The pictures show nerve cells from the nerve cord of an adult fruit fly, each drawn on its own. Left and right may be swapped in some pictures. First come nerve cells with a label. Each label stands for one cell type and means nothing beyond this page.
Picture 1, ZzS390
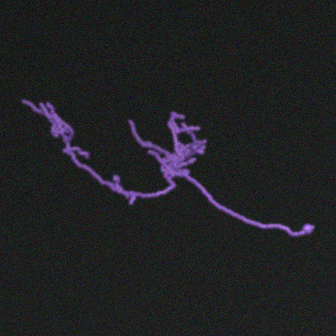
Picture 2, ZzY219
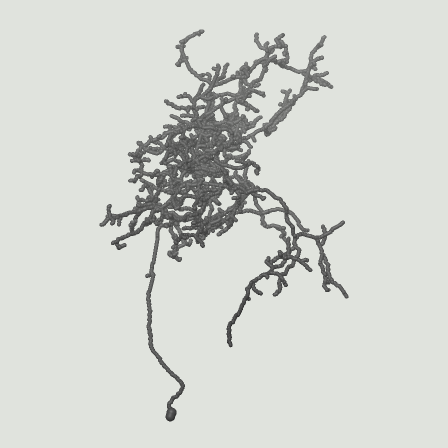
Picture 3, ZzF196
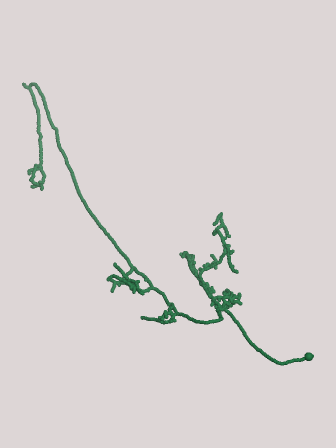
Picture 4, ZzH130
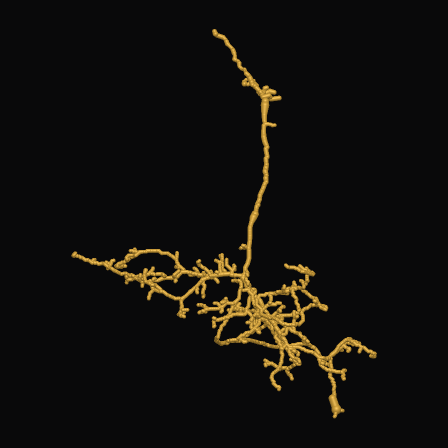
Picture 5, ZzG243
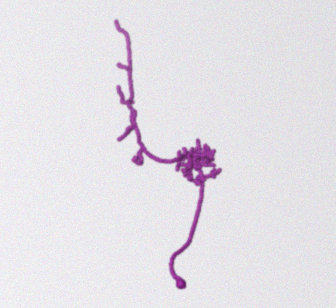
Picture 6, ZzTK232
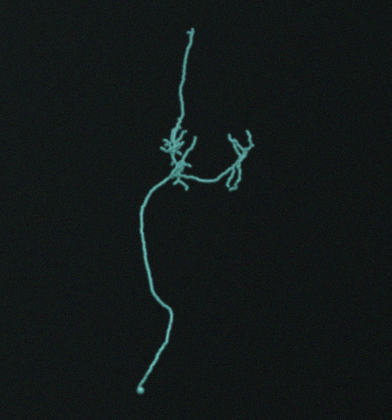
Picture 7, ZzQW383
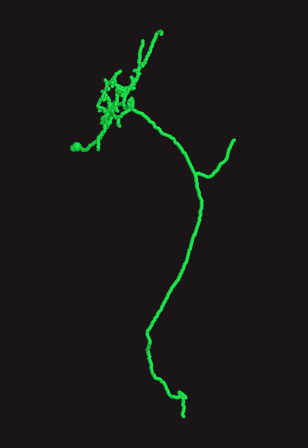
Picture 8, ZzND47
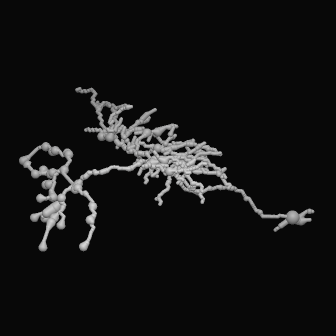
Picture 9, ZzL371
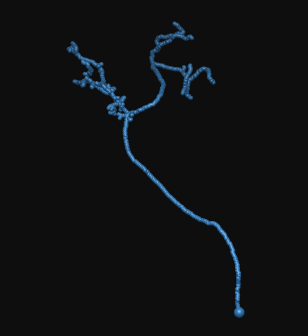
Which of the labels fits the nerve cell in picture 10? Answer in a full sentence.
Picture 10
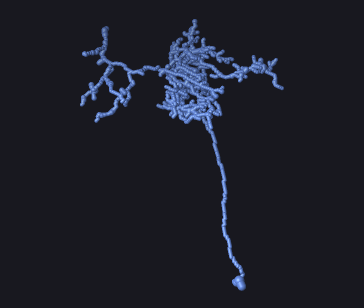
It belongs to ZzND47.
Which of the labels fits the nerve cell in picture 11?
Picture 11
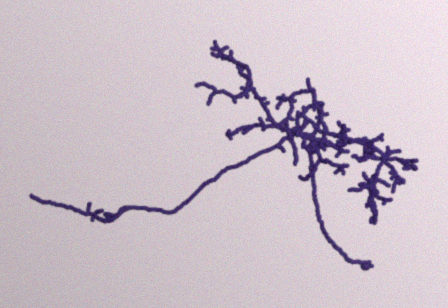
It belongs to ZzH130.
